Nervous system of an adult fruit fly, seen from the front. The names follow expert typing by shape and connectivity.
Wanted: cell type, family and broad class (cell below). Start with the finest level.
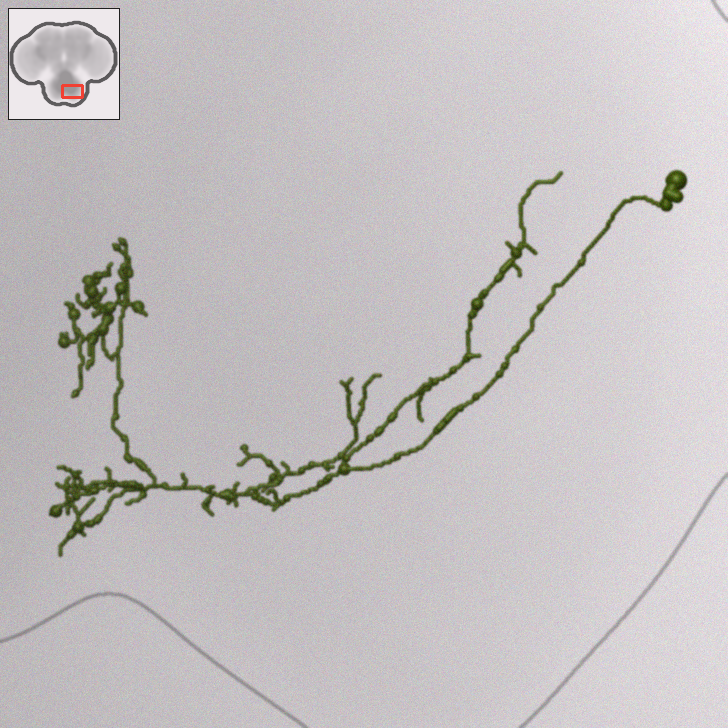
IN09B058; hemilineage 09B; nerve-cord intrinsic neuron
